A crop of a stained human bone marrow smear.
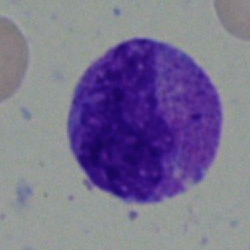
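Myelocyte at the centre of a stained human bone marrow smear. Its outline is round and smooth. Nearly all of the cell stains deep purple, and no distinct pale rim of cytoplasm can be made out. This dark purple material appears mottled and clumped rather than smooth. The right part of the cell is a lighter purple than the left part.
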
